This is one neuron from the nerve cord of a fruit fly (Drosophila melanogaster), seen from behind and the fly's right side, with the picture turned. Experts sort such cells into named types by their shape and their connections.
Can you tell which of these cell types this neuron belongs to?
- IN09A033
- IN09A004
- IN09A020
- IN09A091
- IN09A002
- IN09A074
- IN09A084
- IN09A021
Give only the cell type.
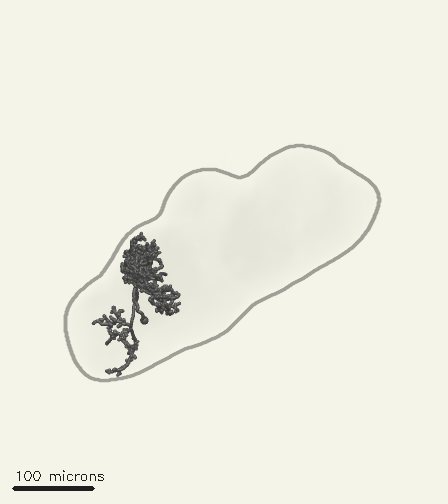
IN09A004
